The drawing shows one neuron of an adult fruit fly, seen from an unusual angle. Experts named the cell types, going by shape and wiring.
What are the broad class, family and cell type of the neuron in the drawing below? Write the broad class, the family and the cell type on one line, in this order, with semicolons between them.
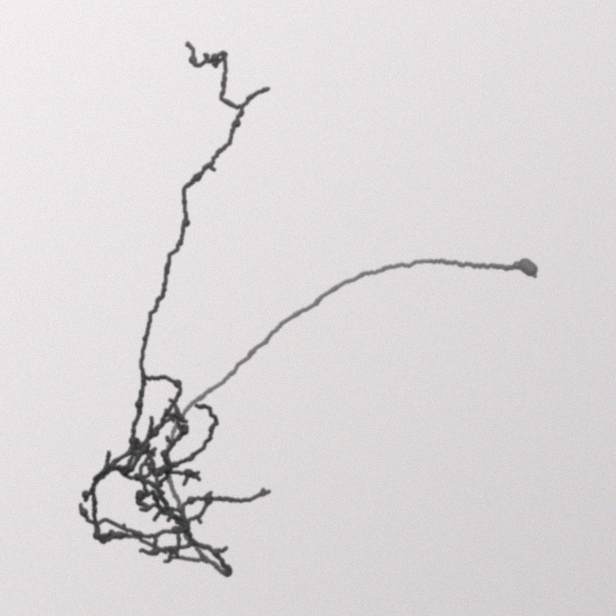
central-brain intrinsic neuron; hemilineage WEDd1; CB1268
